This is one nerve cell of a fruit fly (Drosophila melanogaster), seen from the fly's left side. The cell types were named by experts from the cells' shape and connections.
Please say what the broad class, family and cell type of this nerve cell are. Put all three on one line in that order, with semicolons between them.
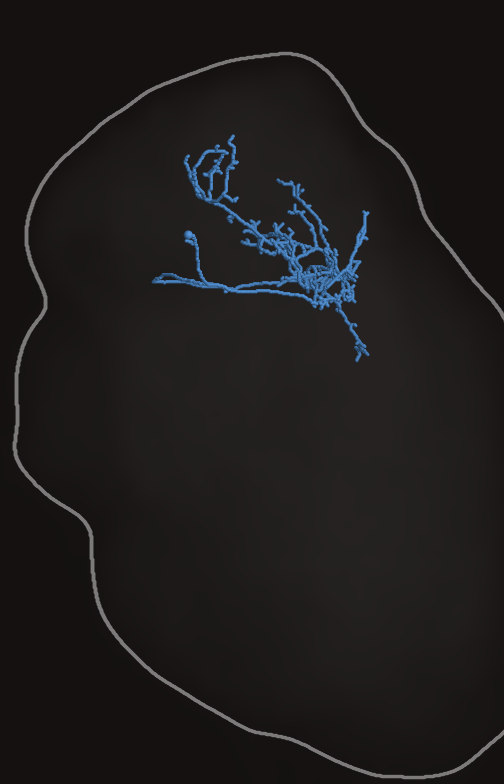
central-brain intrinsic neuron; hemilineage SLPav1_medial; CL099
